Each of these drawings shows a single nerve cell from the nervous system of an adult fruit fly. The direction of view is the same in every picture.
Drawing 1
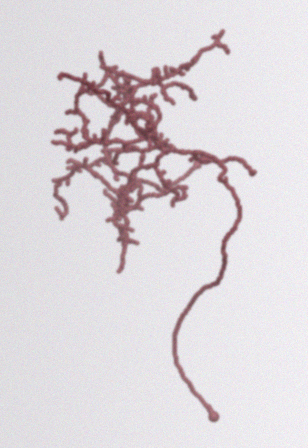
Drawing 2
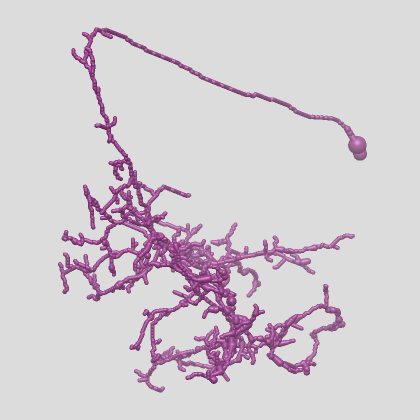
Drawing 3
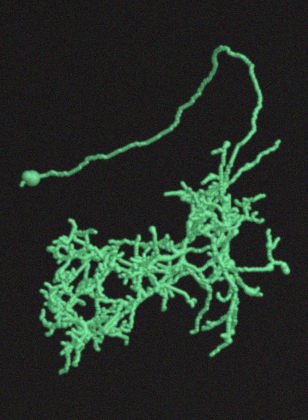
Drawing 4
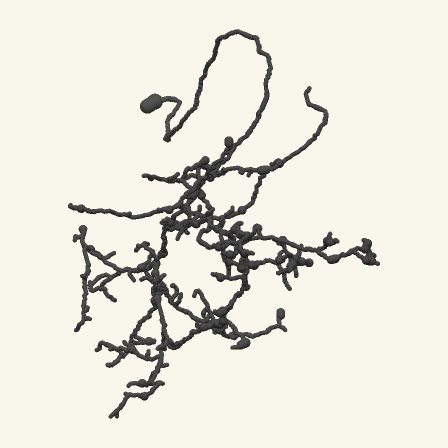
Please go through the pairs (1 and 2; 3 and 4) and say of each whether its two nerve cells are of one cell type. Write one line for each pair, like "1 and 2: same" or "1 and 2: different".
1 and 2: different
3 and 4: different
